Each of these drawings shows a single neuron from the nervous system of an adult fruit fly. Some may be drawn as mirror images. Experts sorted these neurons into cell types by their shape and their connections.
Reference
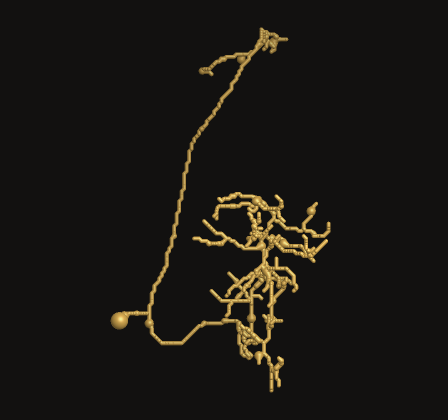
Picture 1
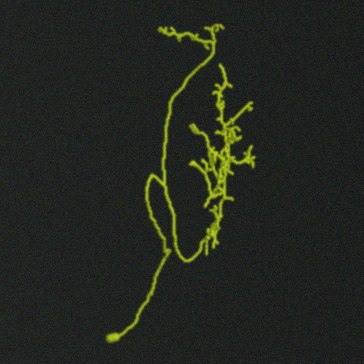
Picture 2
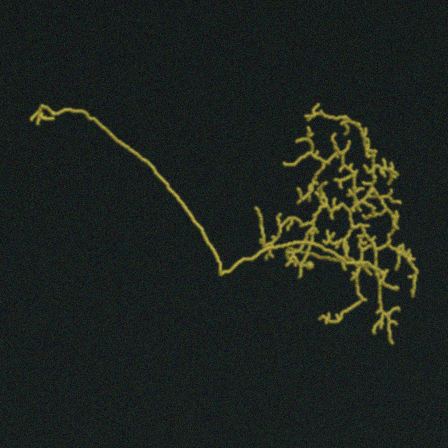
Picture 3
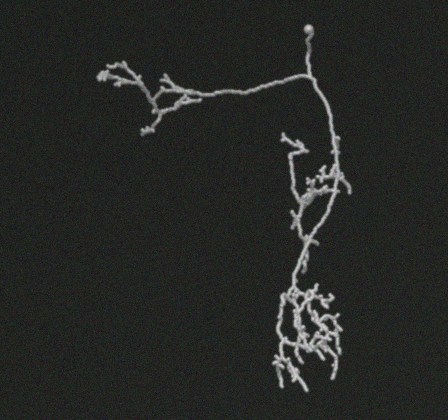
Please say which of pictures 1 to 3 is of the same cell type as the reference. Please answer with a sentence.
Picture 1 shows a neuron of the same cell type.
